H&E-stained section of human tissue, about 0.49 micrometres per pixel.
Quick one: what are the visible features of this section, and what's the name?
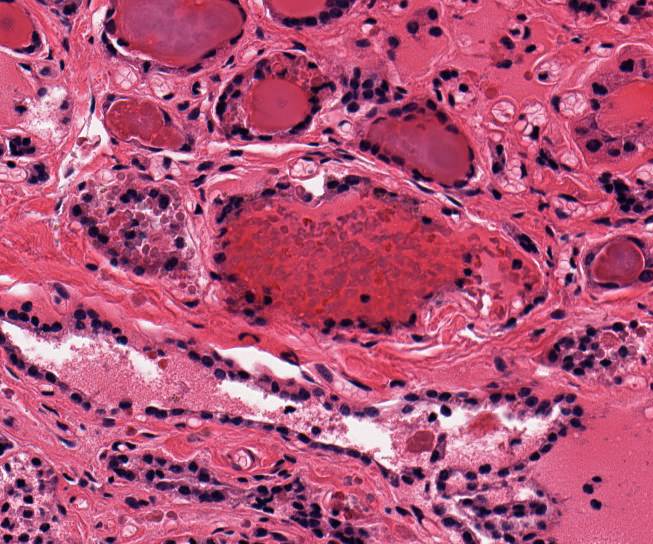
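Right in the centre there's a large oval unit packed with red blood cells. Across the upper part, several rounded units hold homogeneous dense pink material. Over at the upper right, cells with clear, vacuolated cytoplasm cluster together. Most nuclei here are small, round and dark. It's thyroid.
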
